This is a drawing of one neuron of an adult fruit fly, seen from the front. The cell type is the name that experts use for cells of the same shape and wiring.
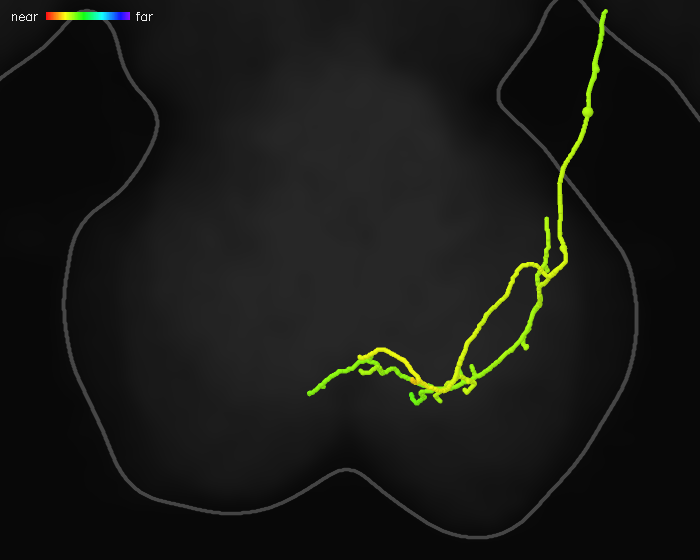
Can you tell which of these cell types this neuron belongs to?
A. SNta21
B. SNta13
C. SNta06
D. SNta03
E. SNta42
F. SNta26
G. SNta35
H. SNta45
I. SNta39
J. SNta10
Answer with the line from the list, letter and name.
B. SNta13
